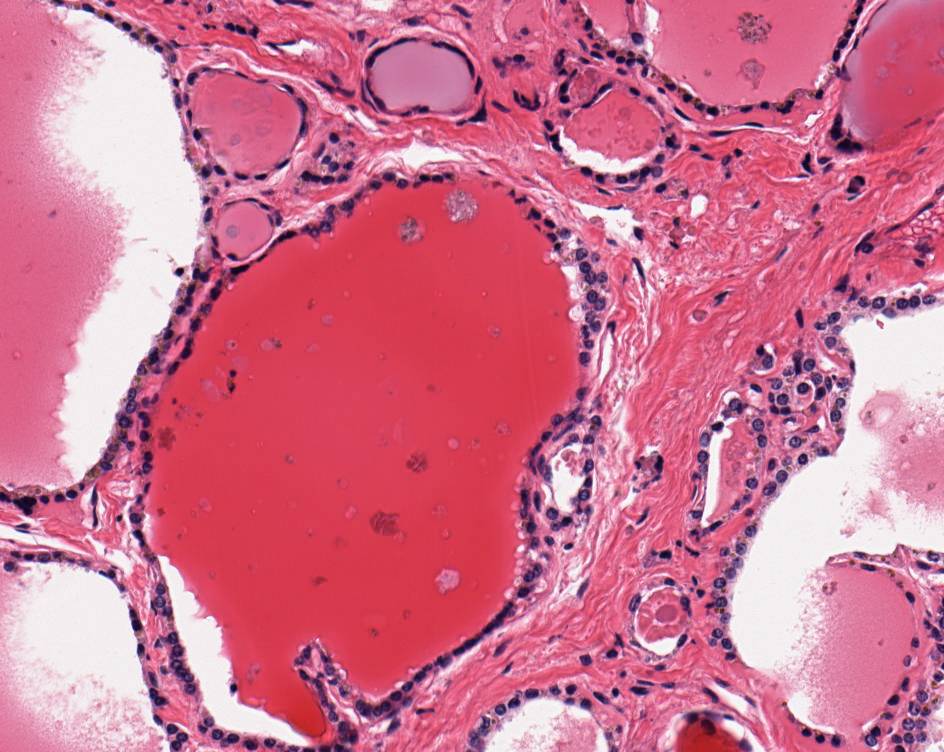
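Thyroid: follicles whose lumina are filled with homogeneous pink colloid, each lined by a single layer of flattened to low cuboidal epithelial cells. The lining cells carry small, round, dark-staining nuclei, evenly spaced and not overlapping. Clusters of much smaller follicles lie between the large ones in the upper centre and along the right side.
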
